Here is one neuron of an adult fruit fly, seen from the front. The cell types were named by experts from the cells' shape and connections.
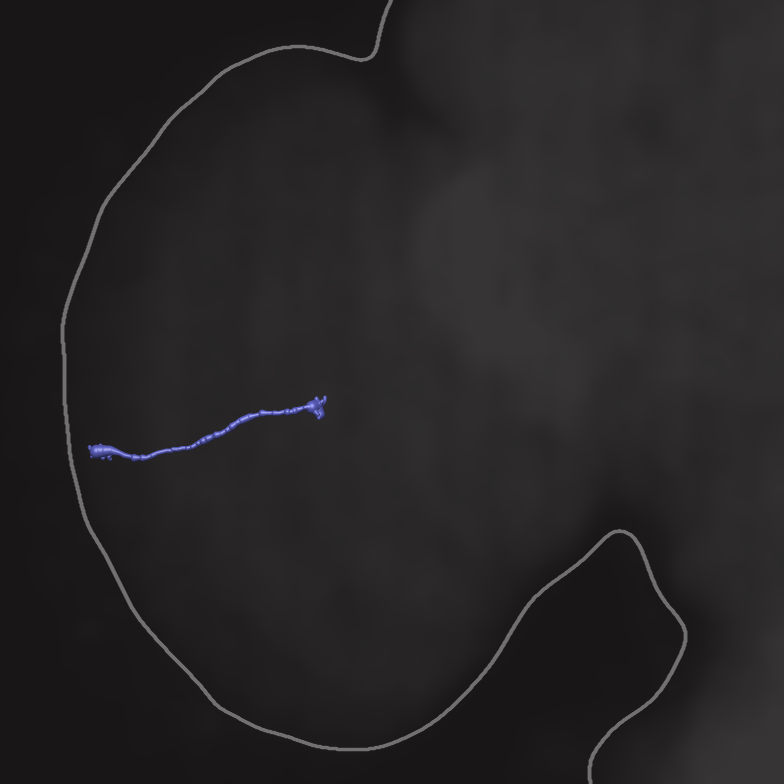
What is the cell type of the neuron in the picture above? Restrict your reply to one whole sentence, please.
The neuron has L2 as its cell type.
